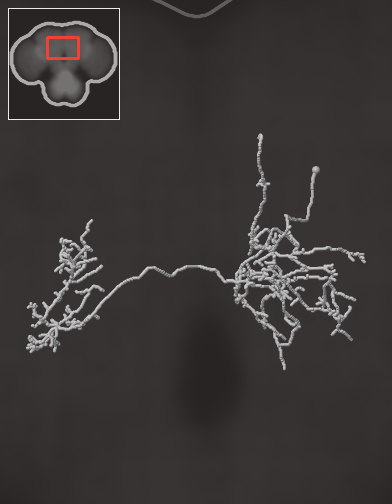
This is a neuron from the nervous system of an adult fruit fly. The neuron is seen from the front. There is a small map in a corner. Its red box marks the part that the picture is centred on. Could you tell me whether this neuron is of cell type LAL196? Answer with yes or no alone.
yes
